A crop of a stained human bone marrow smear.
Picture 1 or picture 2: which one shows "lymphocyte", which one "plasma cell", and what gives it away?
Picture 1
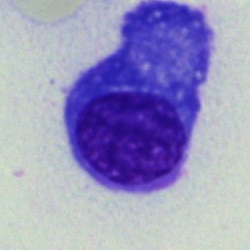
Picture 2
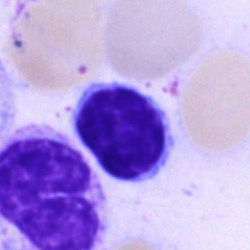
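In picture 1 the cell is a plasma cell; the lymphocyte is in picture 2. The clearest difference lies in the cytoplasm: abundant and deep blue in the plasma cell, only a very thin pale blue rim around the nucleus in the lymphocyte.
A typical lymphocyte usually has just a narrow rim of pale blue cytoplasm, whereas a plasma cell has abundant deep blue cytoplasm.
Many small pale spots are scattered through the upper cytoplasm of the plasma cell, while the lymphocyte shows no granules.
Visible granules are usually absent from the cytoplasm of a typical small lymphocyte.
The lymphocyte's chromatin is dense, dark purple and coarsely clumped, and no nucleoli are visible.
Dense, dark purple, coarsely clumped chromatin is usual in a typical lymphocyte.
The outlines differ as well: the lymphocyte is smooth and rounded, whereas the plasma cell has a ragged upper edge and a smooth lower one. A pale red cell is partly visible at the top-left corner of picture 1, not touching the plasma cell.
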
